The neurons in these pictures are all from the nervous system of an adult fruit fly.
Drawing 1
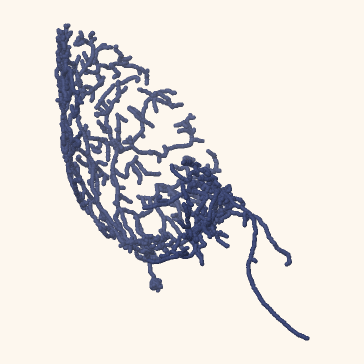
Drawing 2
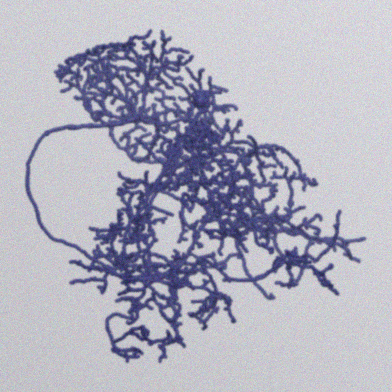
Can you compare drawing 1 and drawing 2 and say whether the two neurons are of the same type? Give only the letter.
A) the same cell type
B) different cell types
B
